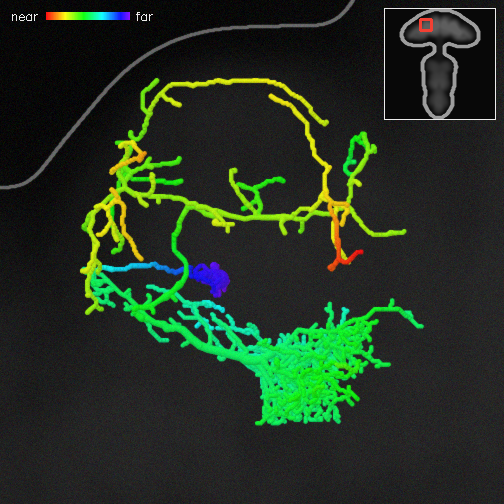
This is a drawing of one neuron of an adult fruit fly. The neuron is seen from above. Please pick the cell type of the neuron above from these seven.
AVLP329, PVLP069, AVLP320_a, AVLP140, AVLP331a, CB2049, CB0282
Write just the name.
PVLP069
